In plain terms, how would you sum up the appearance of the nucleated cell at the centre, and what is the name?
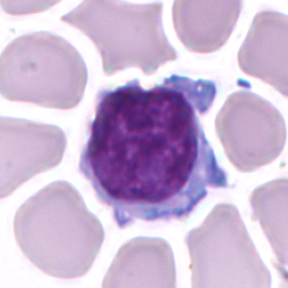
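First, the outline: irregular and ragged rather than smooth. Second, the cytoplasm runs out into short ragged projections, clearest at the upper right. Third, the nucleus sits off-centre to the left, so more cytoplasm lies on the right. Fourth, the cytoplasm is pale blue, deepening toward its outer edges. This is a plasma cell.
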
